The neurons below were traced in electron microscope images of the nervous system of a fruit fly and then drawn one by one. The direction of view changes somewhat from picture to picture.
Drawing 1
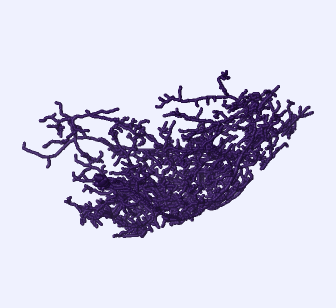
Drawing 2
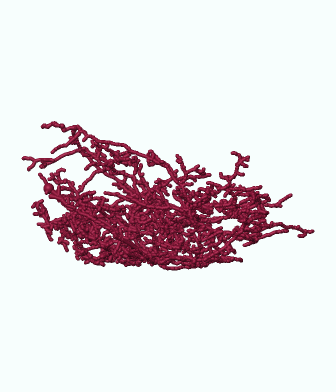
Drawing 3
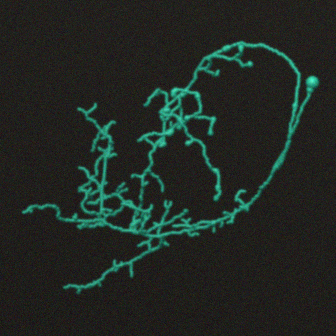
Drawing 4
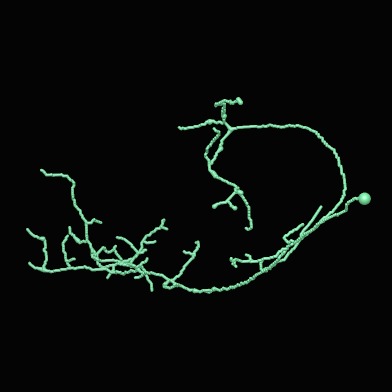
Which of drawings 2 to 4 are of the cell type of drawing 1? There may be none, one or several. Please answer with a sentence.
Drawing 2 is of the same cell type.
